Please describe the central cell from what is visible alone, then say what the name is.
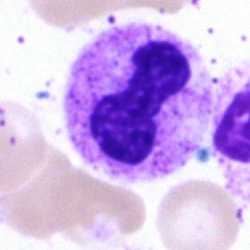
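Running diagonally from lower left to upper right, the nucleus has dense, dark purple chromatin. The cytoplasm is plentiful and lilac-pink, with fine purple granules scattered throughout. This is a band neutrophil.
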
